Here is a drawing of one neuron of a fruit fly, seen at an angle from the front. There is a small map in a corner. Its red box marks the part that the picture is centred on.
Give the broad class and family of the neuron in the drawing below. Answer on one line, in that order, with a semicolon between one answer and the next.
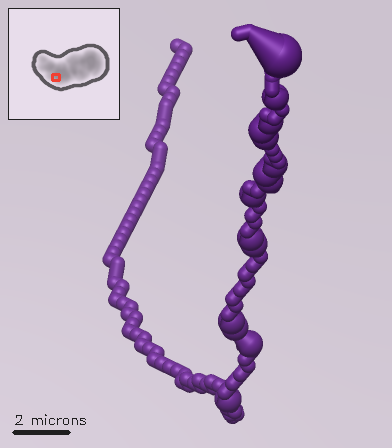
sensory neuron entering the nerve cord; class gustatory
